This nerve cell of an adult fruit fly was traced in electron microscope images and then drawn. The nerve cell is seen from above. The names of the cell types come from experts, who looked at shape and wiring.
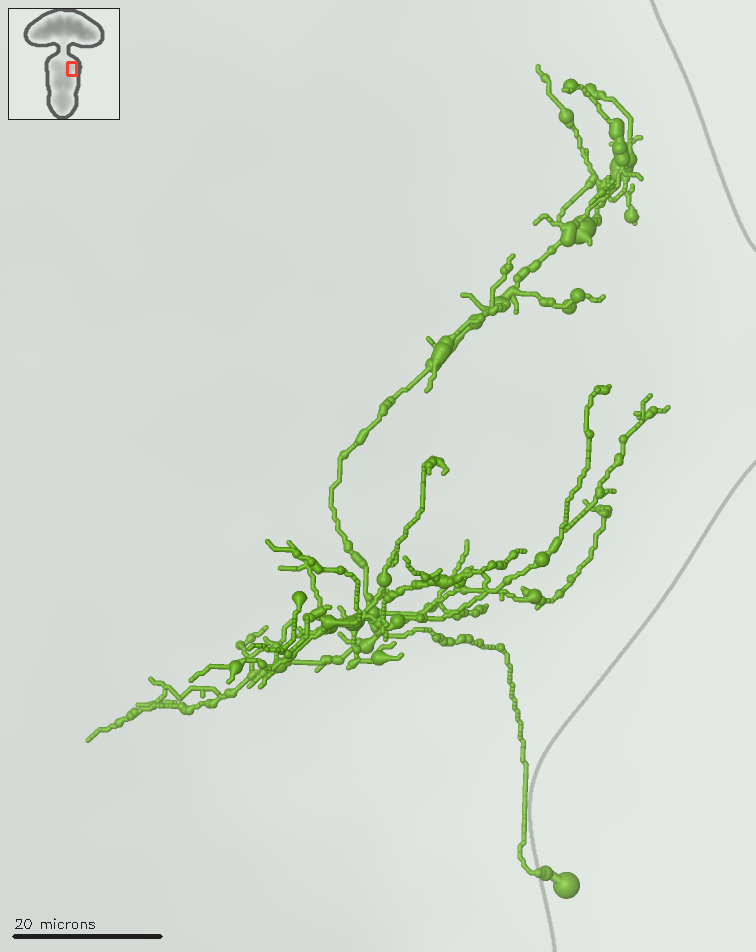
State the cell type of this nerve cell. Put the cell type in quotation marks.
"IN21A090"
